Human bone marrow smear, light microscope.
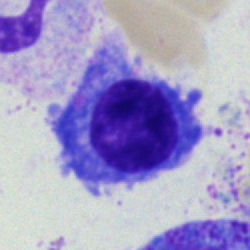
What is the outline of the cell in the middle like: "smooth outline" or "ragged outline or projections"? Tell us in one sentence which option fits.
The border of the cell is ragged or frayed, or shows projections, blebs or tags.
